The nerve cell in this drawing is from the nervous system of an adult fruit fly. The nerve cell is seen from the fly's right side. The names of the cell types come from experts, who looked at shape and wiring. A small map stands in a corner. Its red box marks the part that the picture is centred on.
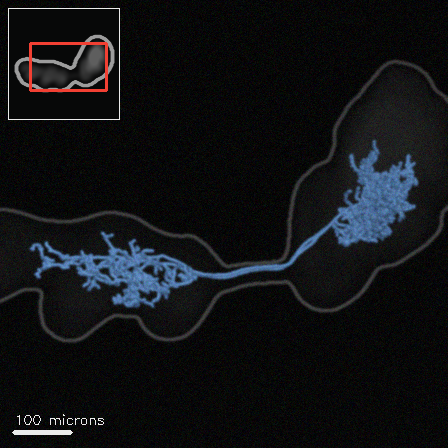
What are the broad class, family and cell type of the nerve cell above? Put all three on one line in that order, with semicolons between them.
descending neuron; hemilineage LB0_anterior; DNge138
